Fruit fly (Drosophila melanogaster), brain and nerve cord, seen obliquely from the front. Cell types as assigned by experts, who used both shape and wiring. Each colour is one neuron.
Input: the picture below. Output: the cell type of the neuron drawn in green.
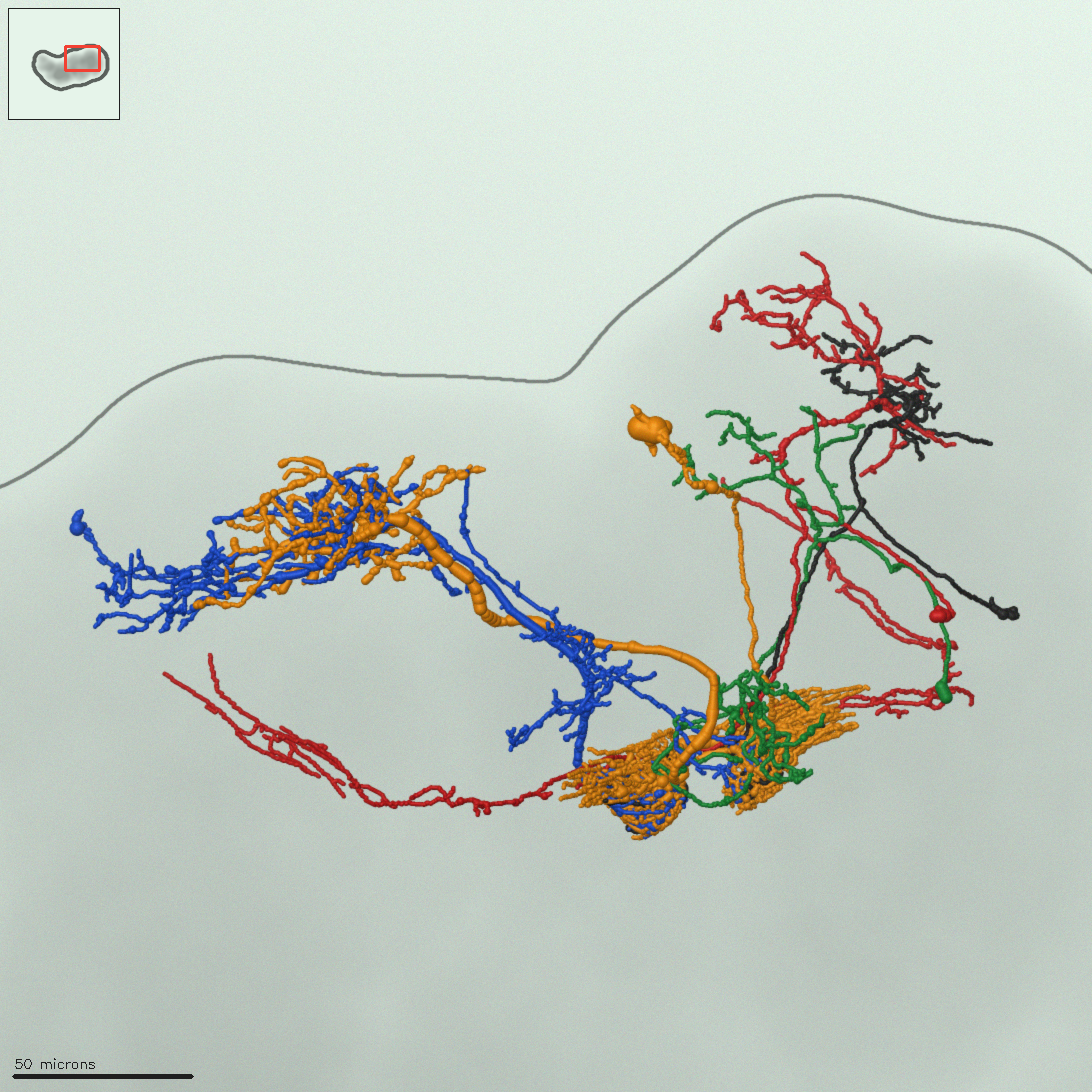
PAM01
